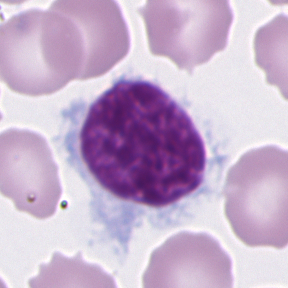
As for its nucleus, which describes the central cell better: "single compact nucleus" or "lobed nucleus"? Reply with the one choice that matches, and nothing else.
Single compact nucleus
